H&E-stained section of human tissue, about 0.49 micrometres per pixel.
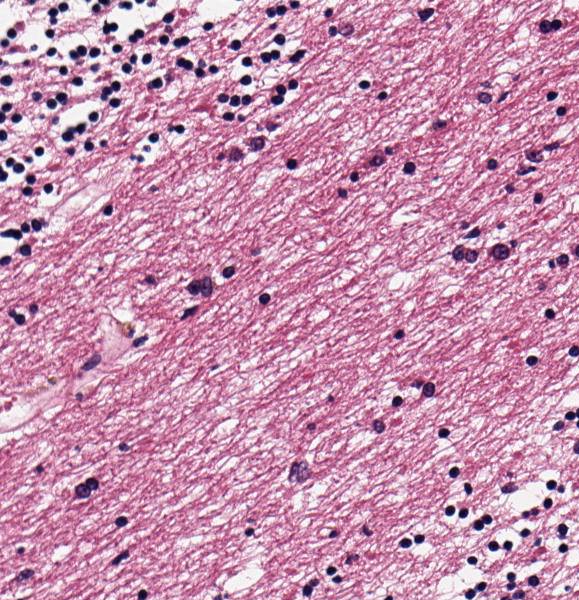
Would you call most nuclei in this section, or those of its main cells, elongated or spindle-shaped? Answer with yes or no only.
No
